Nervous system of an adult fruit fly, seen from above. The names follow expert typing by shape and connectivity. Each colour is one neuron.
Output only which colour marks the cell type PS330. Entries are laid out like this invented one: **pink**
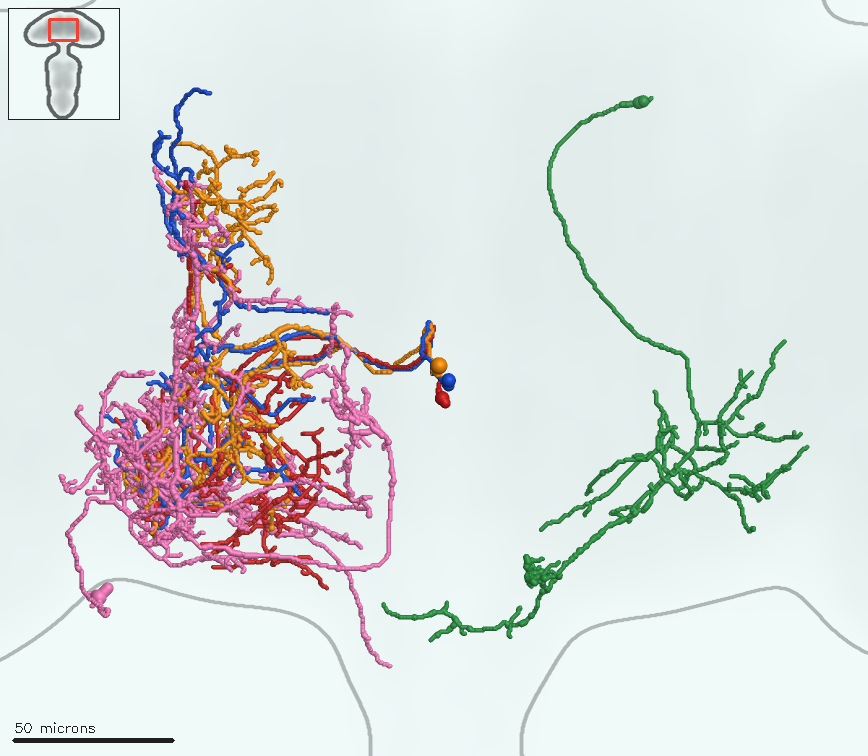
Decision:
**green**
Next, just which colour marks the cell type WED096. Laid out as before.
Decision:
**blue**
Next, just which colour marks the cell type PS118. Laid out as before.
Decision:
**red**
